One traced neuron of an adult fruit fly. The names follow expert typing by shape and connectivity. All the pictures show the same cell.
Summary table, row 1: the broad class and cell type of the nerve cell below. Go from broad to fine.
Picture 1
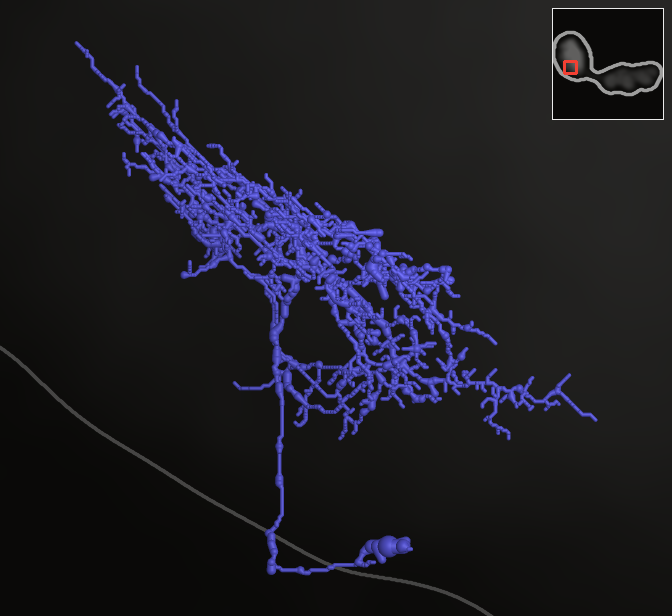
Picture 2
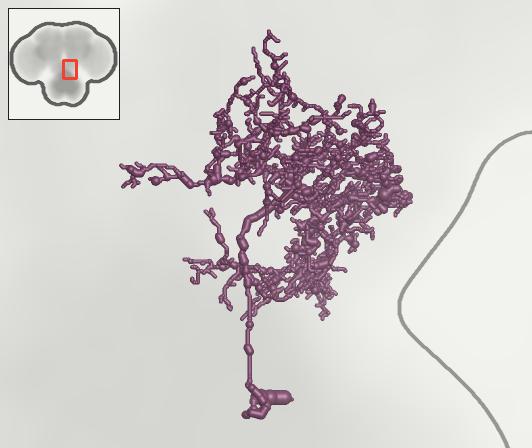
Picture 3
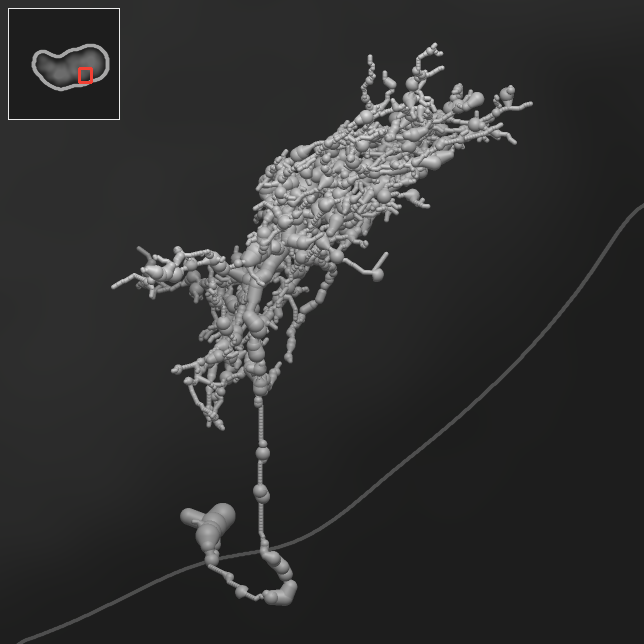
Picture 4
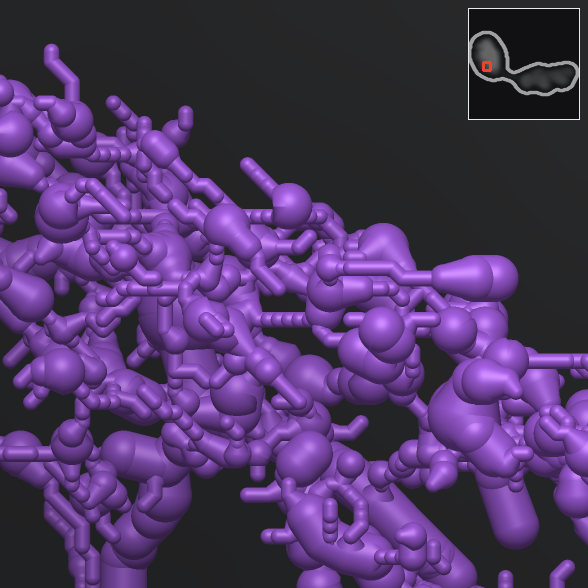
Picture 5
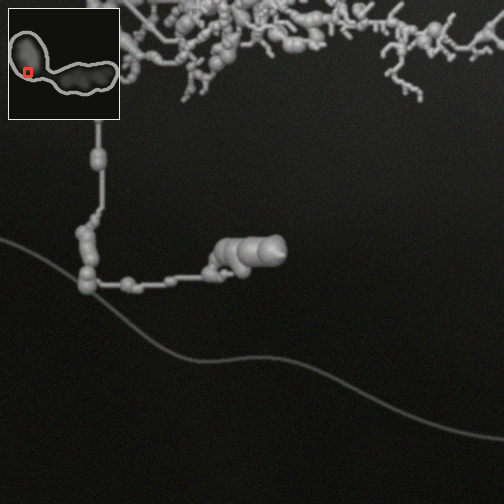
central-brain intrinsic neuron; GNG128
